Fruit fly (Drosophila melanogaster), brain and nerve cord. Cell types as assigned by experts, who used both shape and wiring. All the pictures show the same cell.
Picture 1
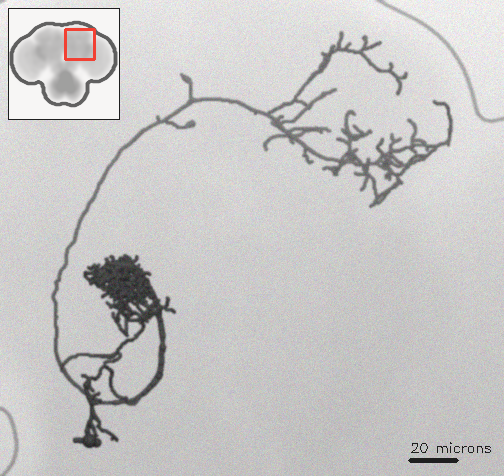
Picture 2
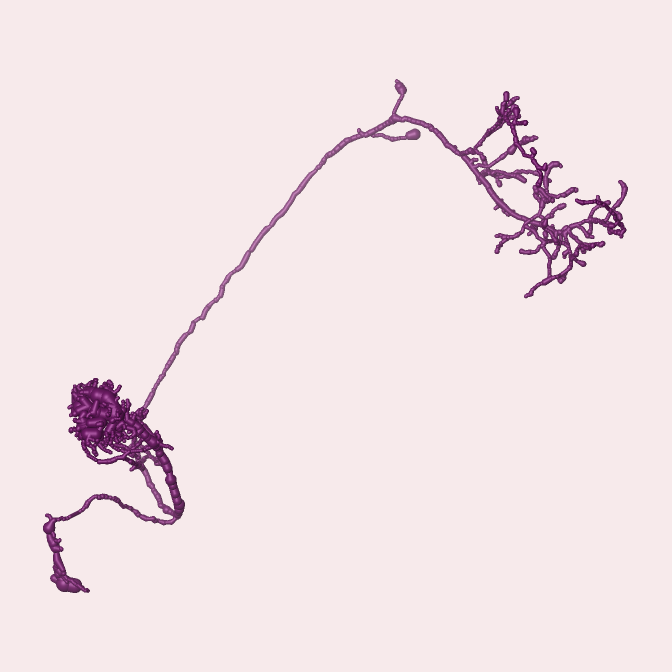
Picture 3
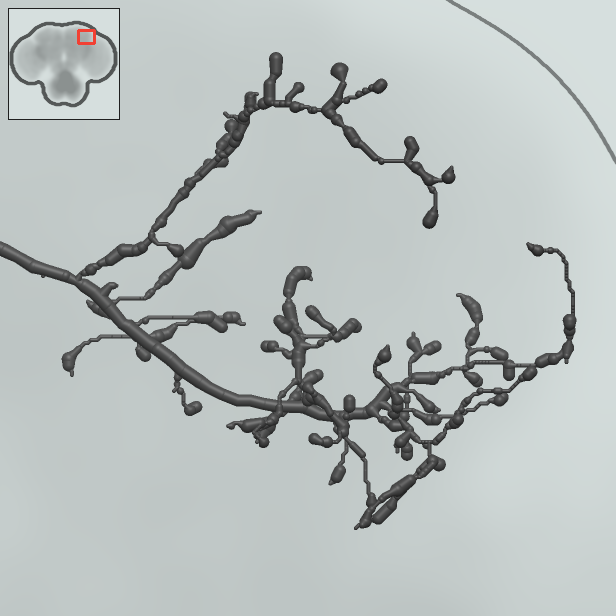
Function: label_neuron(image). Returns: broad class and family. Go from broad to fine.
central-brain intrinsic neuron; hemilineage ALad1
